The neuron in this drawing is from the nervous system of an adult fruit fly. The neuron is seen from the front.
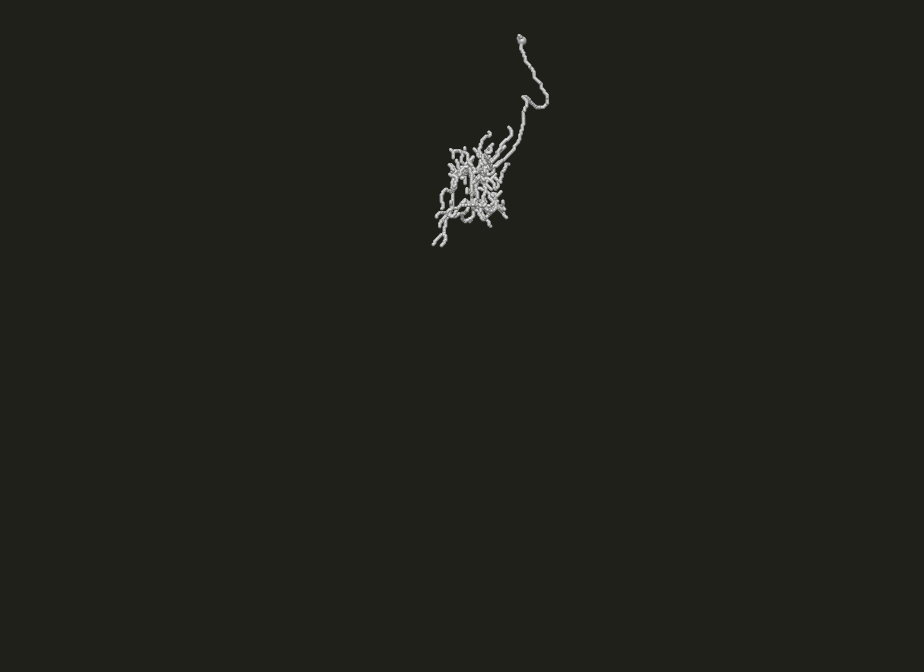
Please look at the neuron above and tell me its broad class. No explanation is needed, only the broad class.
nerve-cord intrinsic neuron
